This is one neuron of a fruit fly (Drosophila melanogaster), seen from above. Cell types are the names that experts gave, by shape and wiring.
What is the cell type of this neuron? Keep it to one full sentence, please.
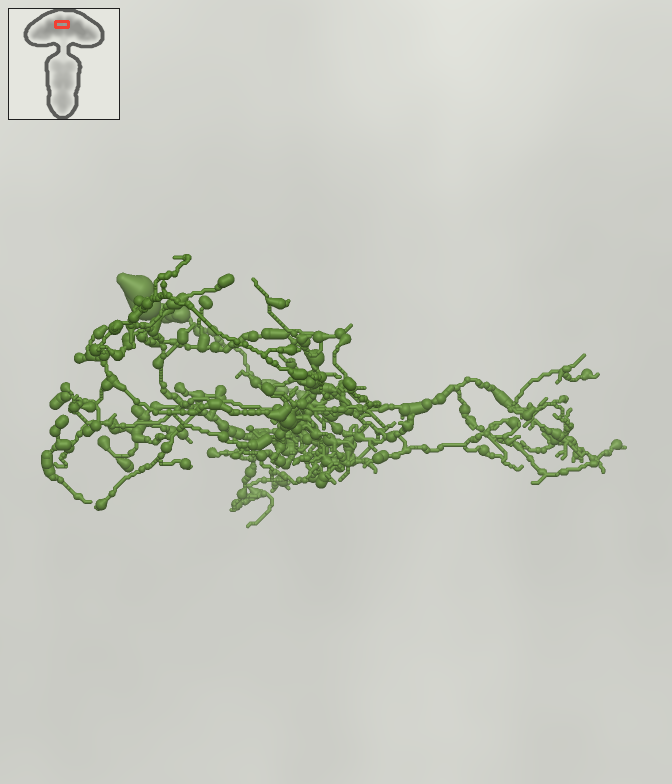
Regarding its cell type, the neuron is GNG229.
